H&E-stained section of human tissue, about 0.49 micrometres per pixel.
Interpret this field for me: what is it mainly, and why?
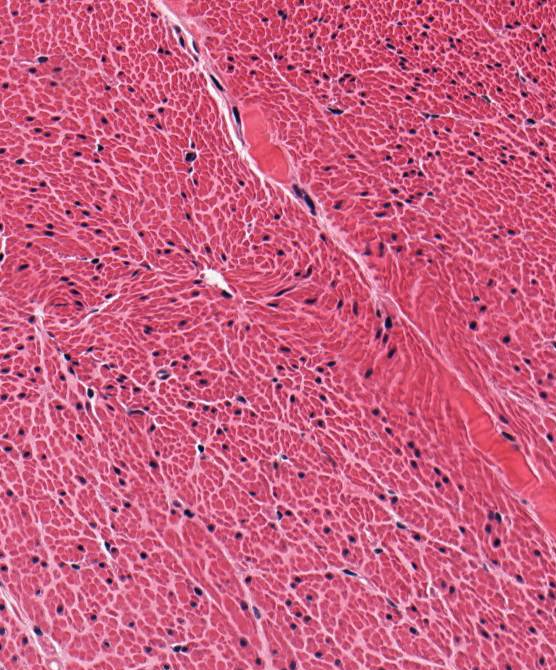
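Smooth muscle, checked point by point. First, closely packed fibres, cut mostly across, fill the field as small polygonal pink profiles. Second, small dark blue oval nuclei lie singly within the profiles, not crowded at their edges.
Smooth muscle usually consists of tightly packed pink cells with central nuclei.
Third, only thin pale connective tissue strands run between the fibres.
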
